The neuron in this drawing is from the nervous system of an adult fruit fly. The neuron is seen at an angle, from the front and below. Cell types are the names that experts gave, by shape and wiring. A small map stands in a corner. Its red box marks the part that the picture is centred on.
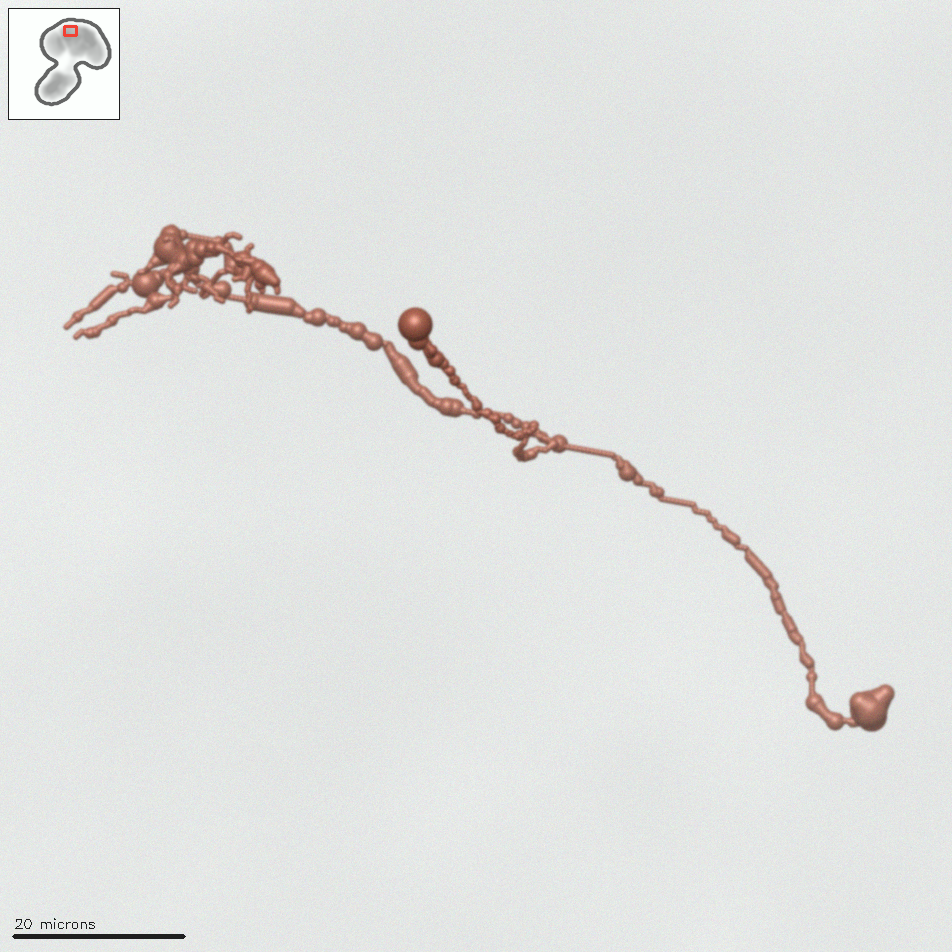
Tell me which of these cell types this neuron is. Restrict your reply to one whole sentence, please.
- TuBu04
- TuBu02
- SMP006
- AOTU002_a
As a matter of cell type, the neuron is TuBu02.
